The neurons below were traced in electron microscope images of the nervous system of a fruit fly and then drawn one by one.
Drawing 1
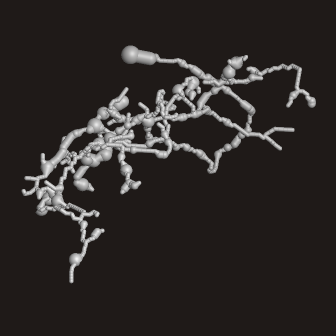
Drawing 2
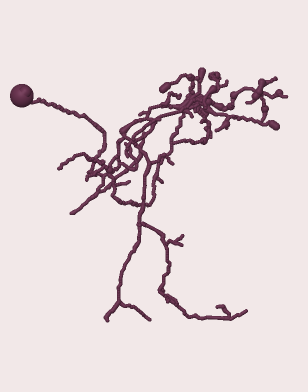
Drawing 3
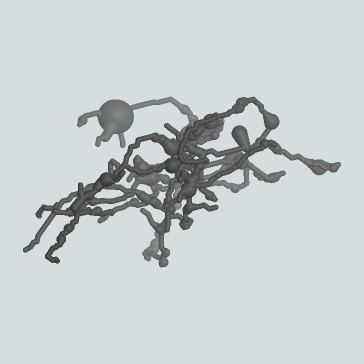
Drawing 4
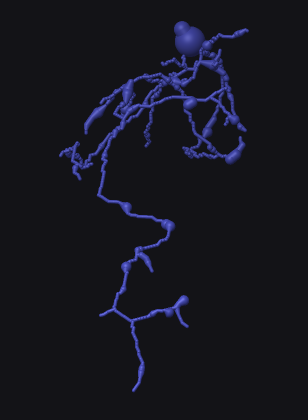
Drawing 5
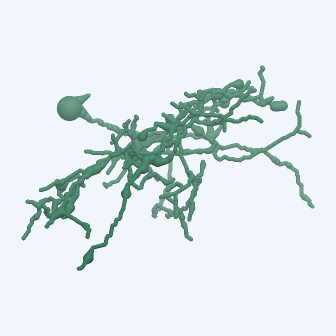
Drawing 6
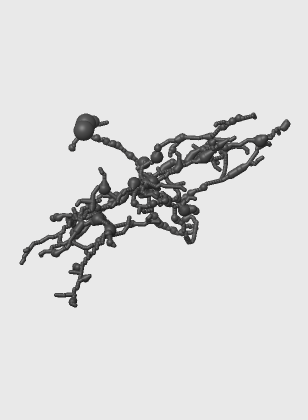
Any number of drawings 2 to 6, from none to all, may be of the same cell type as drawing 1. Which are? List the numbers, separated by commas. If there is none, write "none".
4, 5, 6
